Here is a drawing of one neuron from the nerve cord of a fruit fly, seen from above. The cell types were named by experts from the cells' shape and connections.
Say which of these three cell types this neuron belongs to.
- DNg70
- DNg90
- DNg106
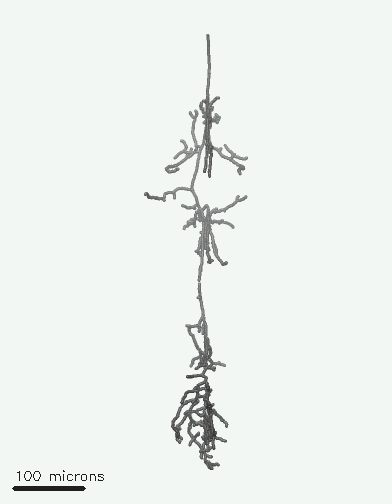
DNg70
